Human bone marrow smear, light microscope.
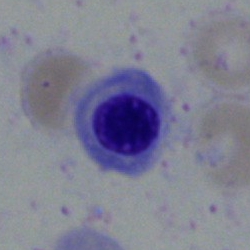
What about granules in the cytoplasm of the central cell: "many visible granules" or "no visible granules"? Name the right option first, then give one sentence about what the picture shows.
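No visible granules. No granules are seen in the cytoplasm.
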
